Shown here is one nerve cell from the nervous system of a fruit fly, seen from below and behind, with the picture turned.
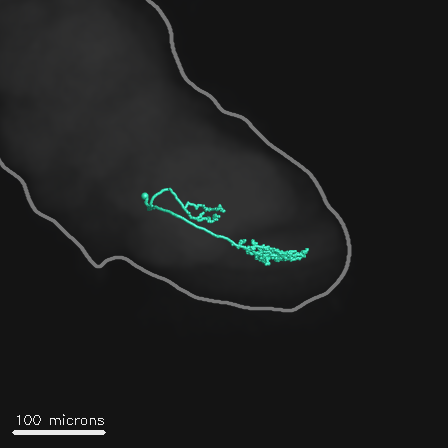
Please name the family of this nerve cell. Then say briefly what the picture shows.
The family is MeLo. It is an optic-lobe intrinsic neuron. By the scale bar it is about 180 microns wide in this view. In this view it is wider than it is tall.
